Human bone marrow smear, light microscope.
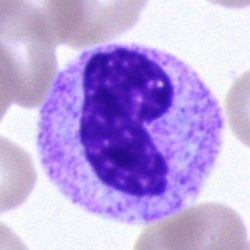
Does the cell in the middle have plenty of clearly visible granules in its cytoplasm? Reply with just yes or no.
Yes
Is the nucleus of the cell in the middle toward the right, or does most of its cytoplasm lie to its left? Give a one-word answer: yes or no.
No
